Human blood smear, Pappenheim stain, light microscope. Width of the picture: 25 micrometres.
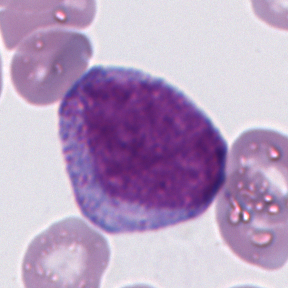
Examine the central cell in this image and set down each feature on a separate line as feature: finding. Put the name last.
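Outline: rounded but somewhat angular, roughly triangular, smooth edge
Chromatin: finely granular, evenly spread, no coarse dark clumps
Cytoplasm: blue crescent, widest at lower left
Rim: very thin around the nucleus along the upper right edge
Identification: promyelocyte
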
